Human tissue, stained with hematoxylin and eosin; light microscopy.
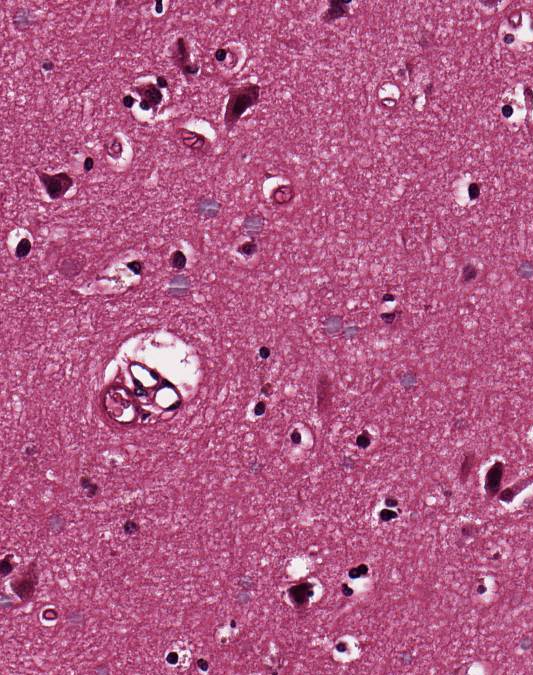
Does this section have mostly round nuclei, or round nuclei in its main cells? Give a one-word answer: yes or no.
Yes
